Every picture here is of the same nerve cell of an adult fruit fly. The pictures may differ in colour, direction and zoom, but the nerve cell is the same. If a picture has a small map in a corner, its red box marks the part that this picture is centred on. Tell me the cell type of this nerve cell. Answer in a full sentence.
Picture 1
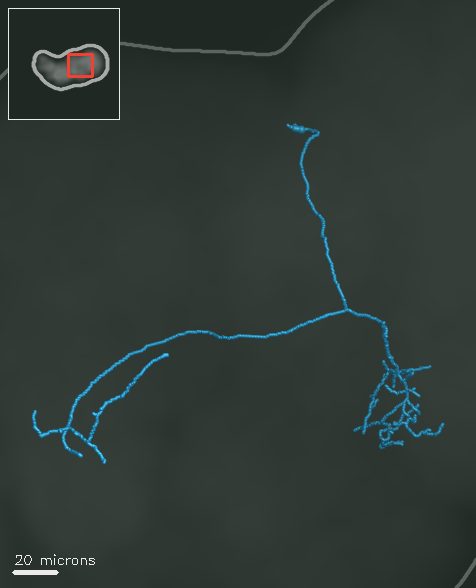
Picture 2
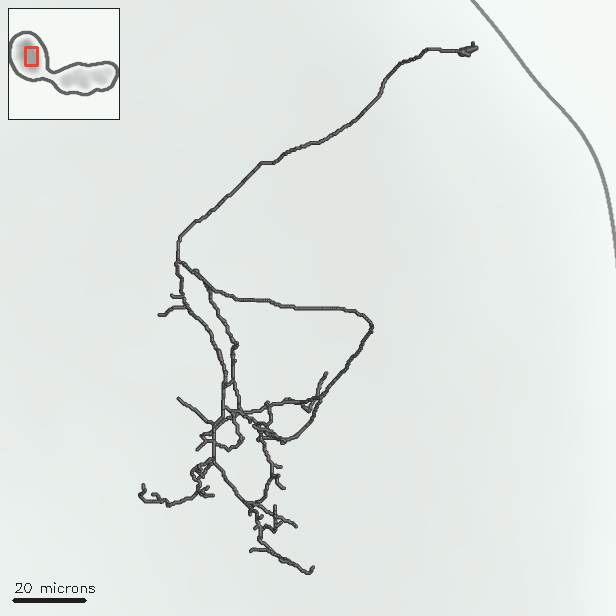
The cell type is CB2081_a.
